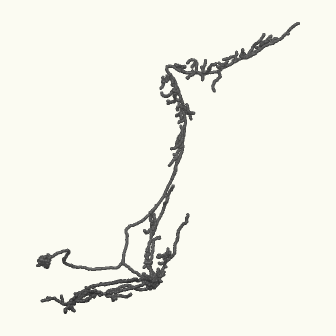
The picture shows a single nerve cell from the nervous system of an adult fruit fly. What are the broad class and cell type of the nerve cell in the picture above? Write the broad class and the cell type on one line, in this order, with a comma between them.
visual projection neuron, 5thsLNv_LNd6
